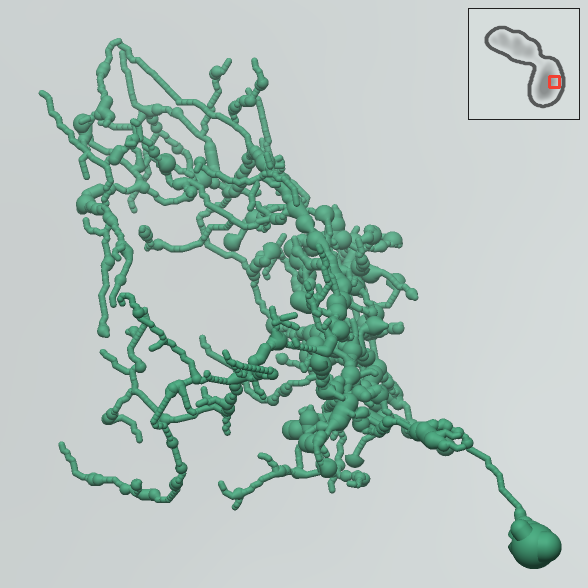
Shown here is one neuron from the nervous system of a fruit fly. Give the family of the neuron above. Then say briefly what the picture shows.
Its family is hemilineage TRdl_a. It is a central-brain intrinsic neuron. The picture shows dozens of branch ends. As drawn here it is about as wide as it is tall.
